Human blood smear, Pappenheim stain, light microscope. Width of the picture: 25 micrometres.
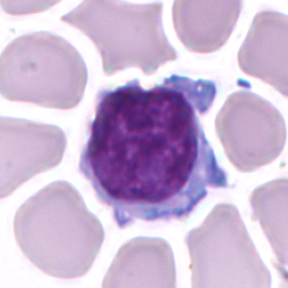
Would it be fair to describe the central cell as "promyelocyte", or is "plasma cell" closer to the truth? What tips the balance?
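Plasma cell, not promyelocyte. What tips it is the chromatin: coarse and clumped, dark purple masses with paler gaps between them.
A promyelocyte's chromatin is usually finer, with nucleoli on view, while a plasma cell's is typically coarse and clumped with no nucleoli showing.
Its round nucleus, about 10 micrometres across, sits off to the left and fills most of the cell. The moderate rim of cytoplasm runs out into short ragged projections, clearest at upper right.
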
